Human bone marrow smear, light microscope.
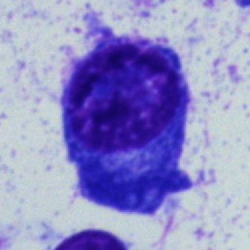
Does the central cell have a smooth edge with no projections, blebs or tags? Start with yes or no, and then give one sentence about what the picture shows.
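No. The cell outline is irregular, with a pointed projection at the lower right.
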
